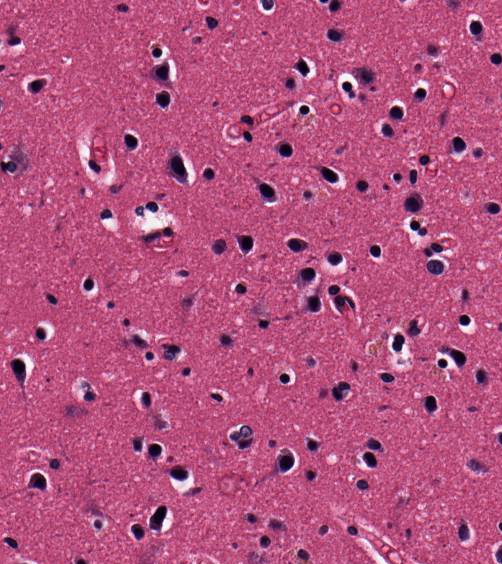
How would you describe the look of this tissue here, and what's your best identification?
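Notice how the cells lie singly, fairly evenly scattered, without forming glands, tubules or other organised units. Between them the background is a uniform, finely granular pink matrix. Among the larger cells sit numerous small, round, dark nuclei with scant visible cytoplasm. In the upper part, a few thin-walled capillaries hold red blood cells. The tissue is cerebral cortex.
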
